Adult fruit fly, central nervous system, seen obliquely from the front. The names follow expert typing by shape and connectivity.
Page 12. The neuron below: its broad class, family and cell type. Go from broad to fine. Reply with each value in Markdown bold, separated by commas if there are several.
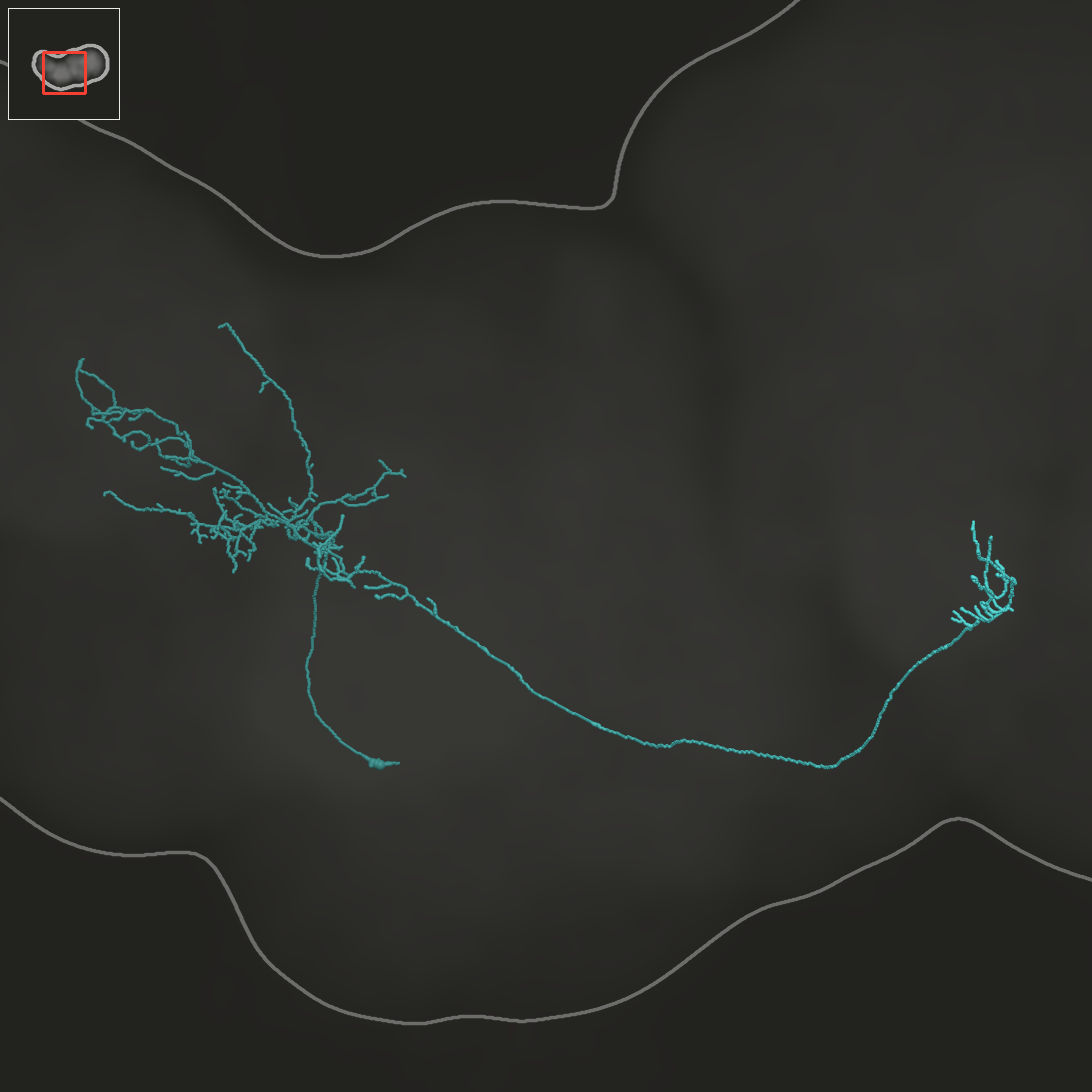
**ascending neuron**, **hemilineage 06B**, **AN06B068**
